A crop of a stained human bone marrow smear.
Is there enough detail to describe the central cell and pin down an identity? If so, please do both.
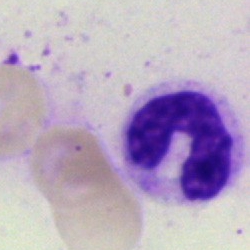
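The cell has a smooth, roughly round outline. Its nucleus is bent into a horseshoe shape opening downward, and no nucleoli are visible in it. Fine, faint lilac granules lie in the cytoplasm. This is a band neutrophil.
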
